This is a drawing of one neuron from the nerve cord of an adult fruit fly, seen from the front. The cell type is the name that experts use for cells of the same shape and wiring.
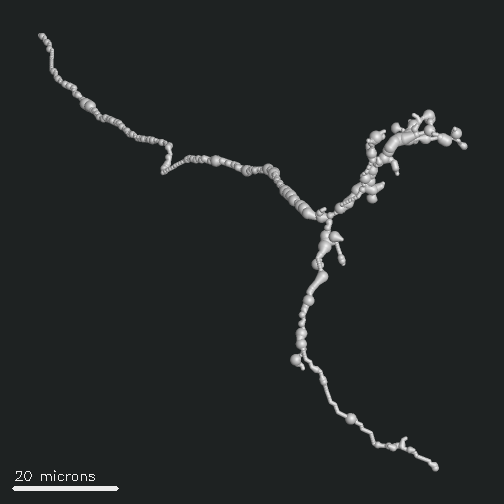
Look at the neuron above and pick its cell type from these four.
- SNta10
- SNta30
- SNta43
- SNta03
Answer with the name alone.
SNta03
